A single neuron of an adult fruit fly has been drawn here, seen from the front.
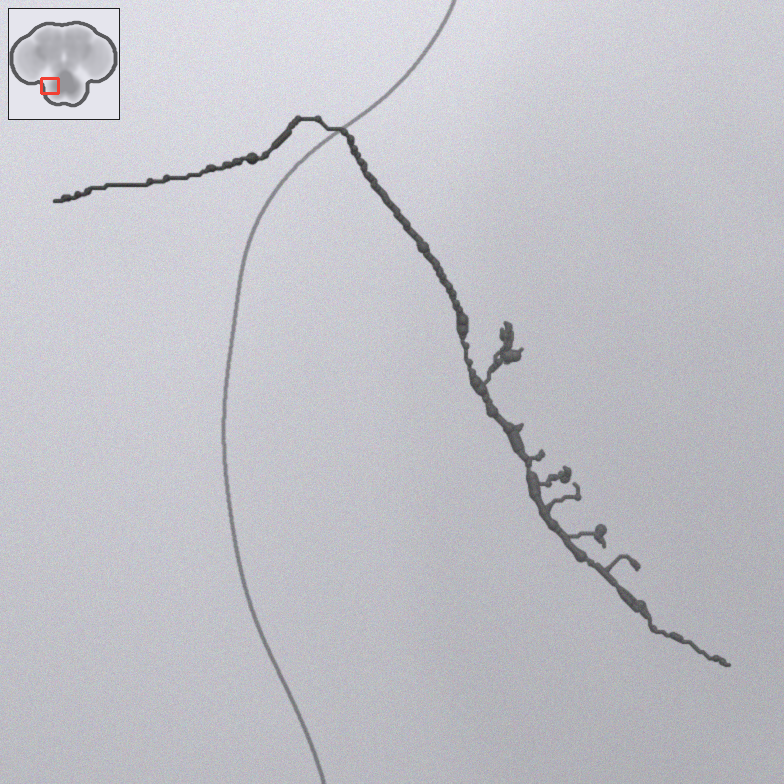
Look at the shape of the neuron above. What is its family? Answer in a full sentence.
The family is class mechanosensory tactile.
